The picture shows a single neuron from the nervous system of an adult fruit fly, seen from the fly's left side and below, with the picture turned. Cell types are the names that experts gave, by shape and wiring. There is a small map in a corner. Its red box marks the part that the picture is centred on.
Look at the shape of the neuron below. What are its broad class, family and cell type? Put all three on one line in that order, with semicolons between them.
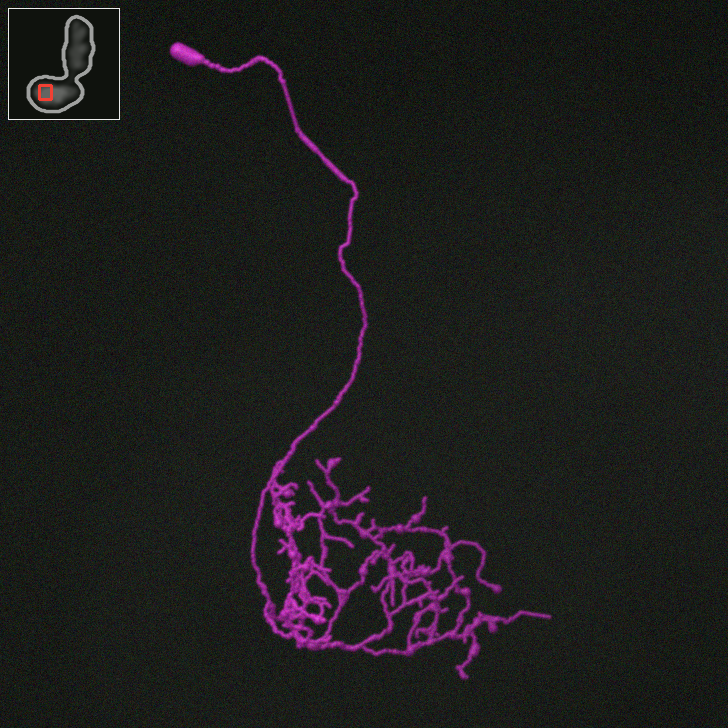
central-brain intrinsic neuron; hemilineage DM6_dorso_medial; FB7D_a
